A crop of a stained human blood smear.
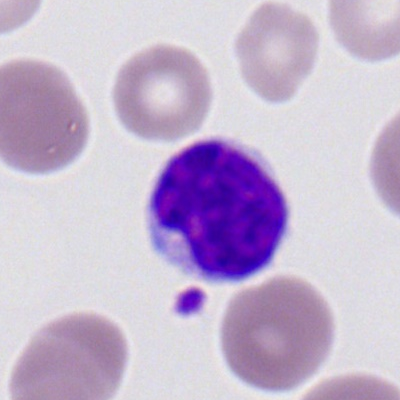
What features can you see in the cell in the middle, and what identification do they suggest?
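Here the outline is roughly round. Notice how the nucleus fills most of the cell. Around it the cytoplasm is pale blue, and you'll see no granules in it. What you're looking at is a lymphocyte.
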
